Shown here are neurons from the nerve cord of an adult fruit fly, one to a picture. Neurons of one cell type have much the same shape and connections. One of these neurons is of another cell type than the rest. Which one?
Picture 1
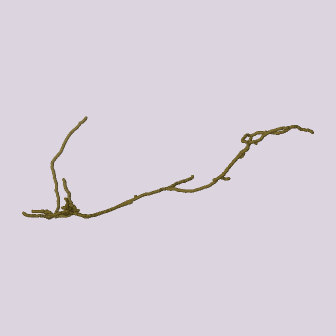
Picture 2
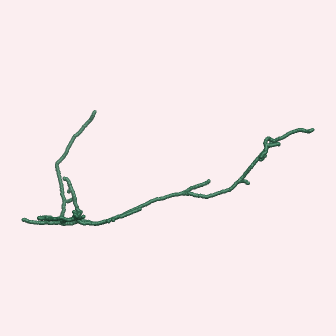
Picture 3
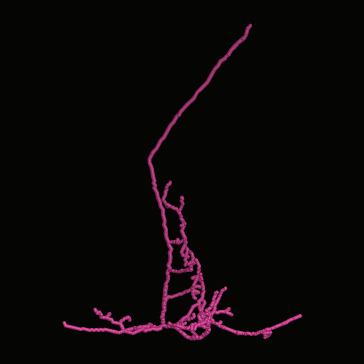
3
